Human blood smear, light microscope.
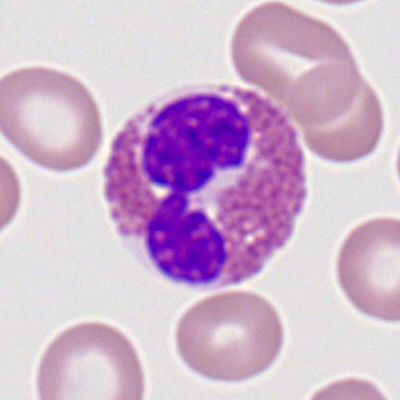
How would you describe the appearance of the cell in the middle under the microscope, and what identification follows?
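Let me start with the outline: round and smooth. Now the nucleus, which has two lobes joined by a narrow connection. The cytoplasm is packed with coarse, round granules, orange-pink in colour, and most of that granule-filled cytoplasm lies to the right of the nucleus. Putting it together, this is an eosinophil.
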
